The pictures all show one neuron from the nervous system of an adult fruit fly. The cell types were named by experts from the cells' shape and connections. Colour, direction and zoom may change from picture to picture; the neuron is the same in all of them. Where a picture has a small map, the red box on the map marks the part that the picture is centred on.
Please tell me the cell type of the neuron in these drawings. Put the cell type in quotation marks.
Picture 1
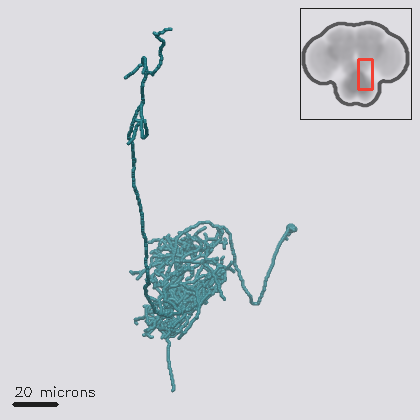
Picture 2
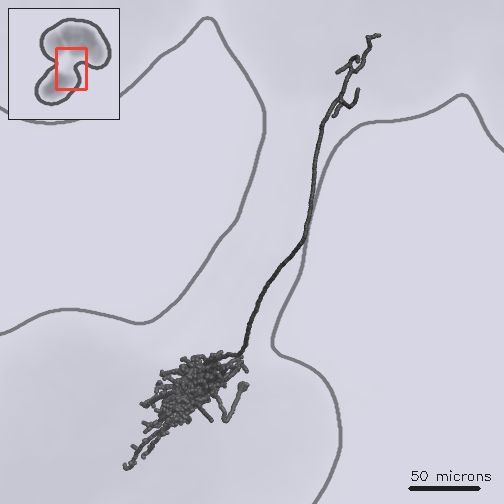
"AN11B012"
